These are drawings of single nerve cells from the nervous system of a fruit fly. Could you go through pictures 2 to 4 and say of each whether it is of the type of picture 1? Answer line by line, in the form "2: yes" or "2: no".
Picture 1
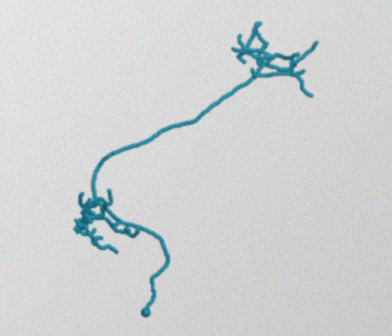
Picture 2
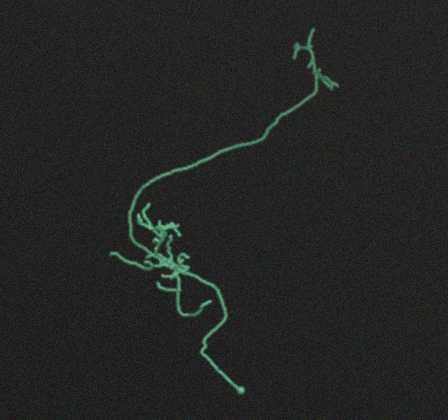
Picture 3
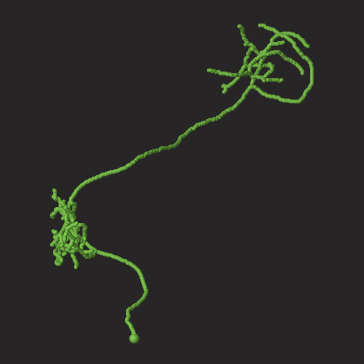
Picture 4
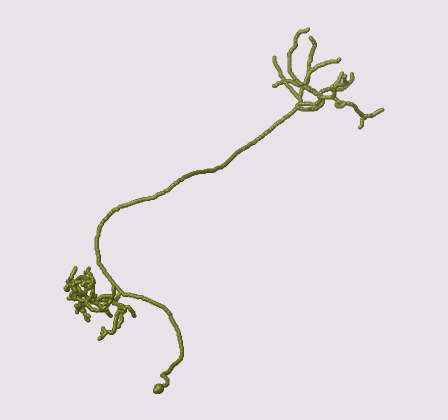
2: no
3: yes
4: yes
